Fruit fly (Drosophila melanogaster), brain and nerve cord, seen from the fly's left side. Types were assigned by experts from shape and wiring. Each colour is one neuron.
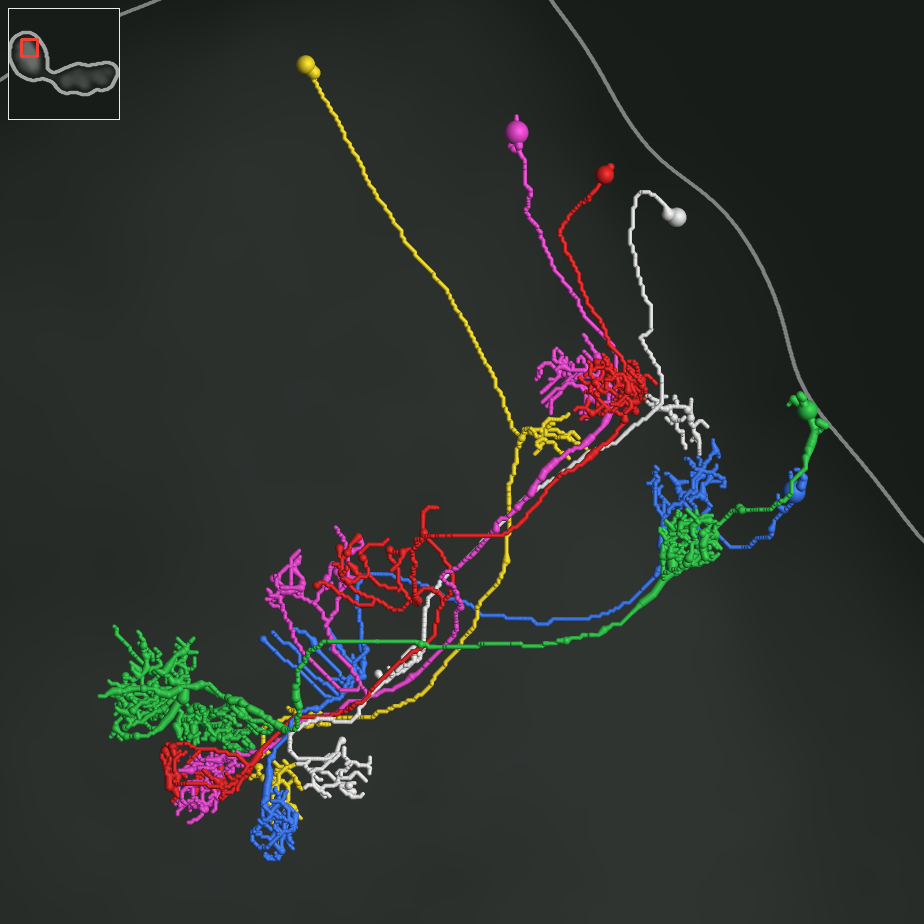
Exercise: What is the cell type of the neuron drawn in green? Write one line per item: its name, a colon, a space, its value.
cell type: PEN_a(PEN1)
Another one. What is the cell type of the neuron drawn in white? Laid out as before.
cell type: PFNp_e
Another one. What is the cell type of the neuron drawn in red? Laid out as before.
cell type: PFNv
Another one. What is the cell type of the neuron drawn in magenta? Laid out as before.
cell type: PFNd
